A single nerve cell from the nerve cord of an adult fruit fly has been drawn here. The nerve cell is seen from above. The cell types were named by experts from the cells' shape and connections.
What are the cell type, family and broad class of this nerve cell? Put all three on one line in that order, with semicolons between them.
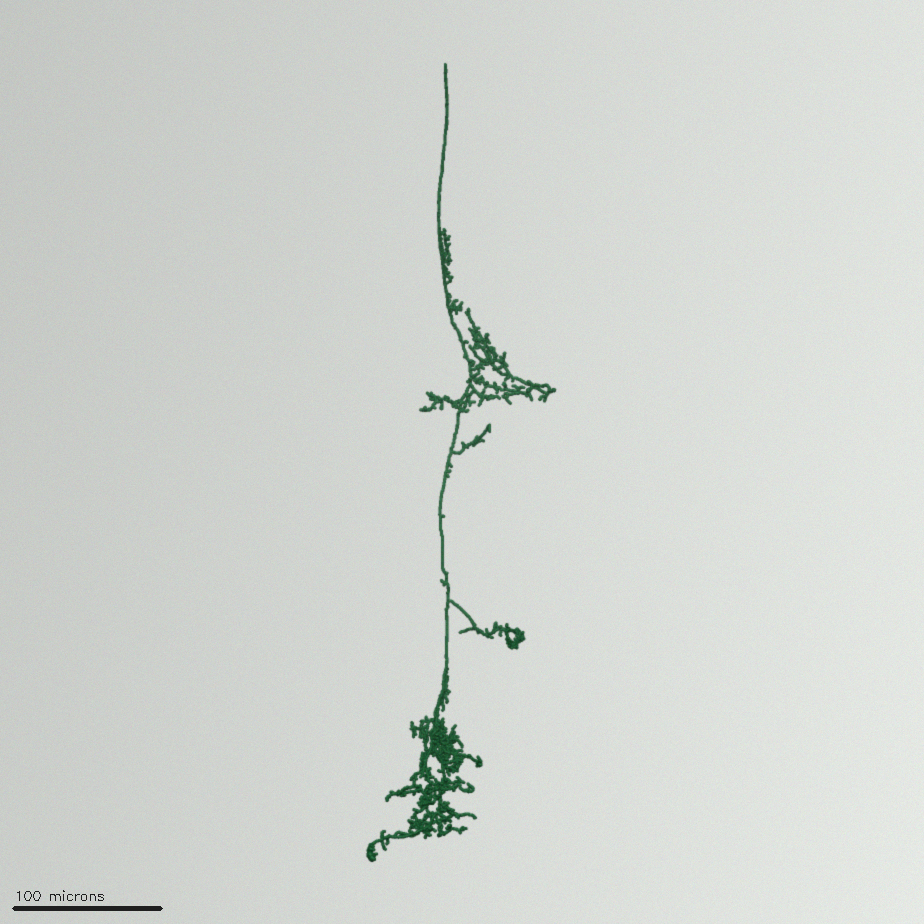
AN05B053; hemilineage 05B; ascending neuron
